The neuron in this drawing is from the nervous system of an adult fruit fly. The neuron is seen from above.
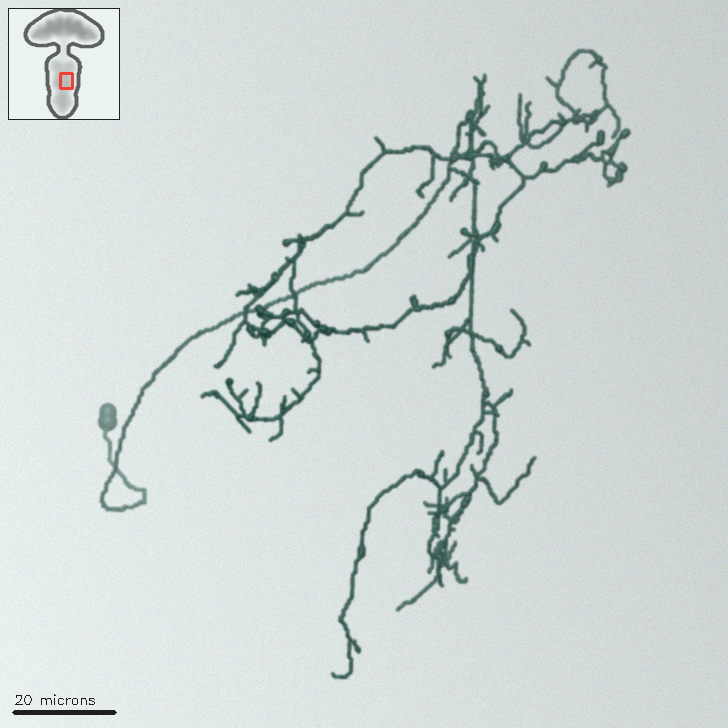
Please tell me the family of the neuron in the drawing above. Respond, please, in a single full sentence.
When grouped by family, this neuron is hemilineage 06B.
